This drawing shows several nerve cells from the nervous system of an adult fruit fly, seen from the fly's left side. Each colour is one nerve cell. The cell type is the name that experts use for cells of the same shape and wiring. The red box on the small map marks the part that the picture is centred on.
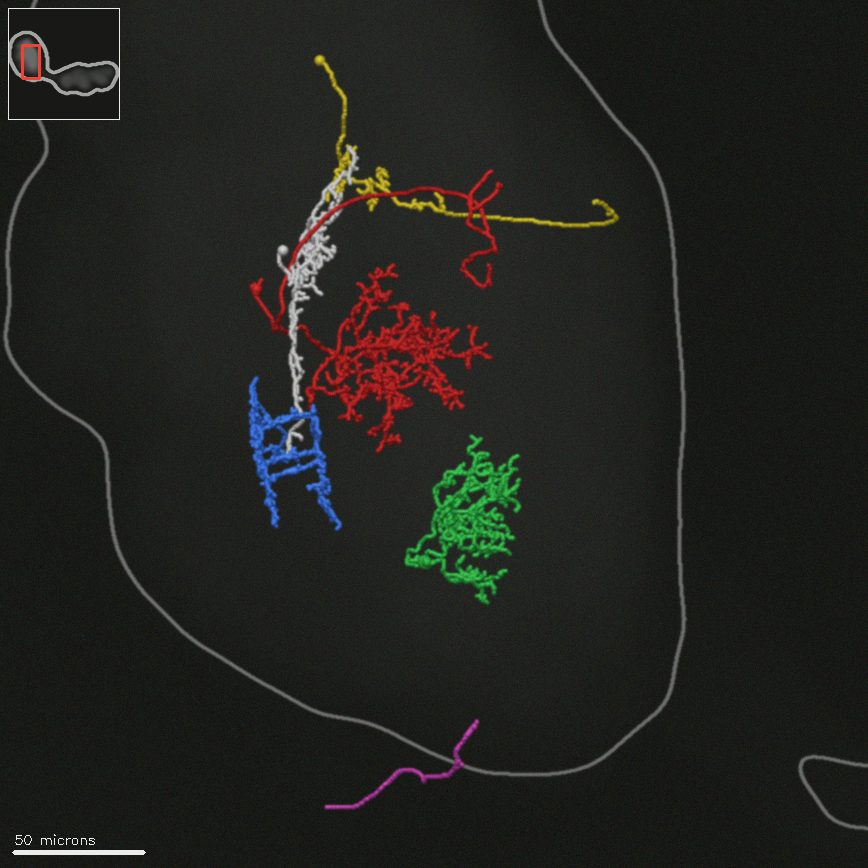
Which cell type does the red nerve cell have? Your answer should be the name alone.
MeLo1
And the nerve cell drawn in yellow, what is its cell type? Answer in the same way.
Tm3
